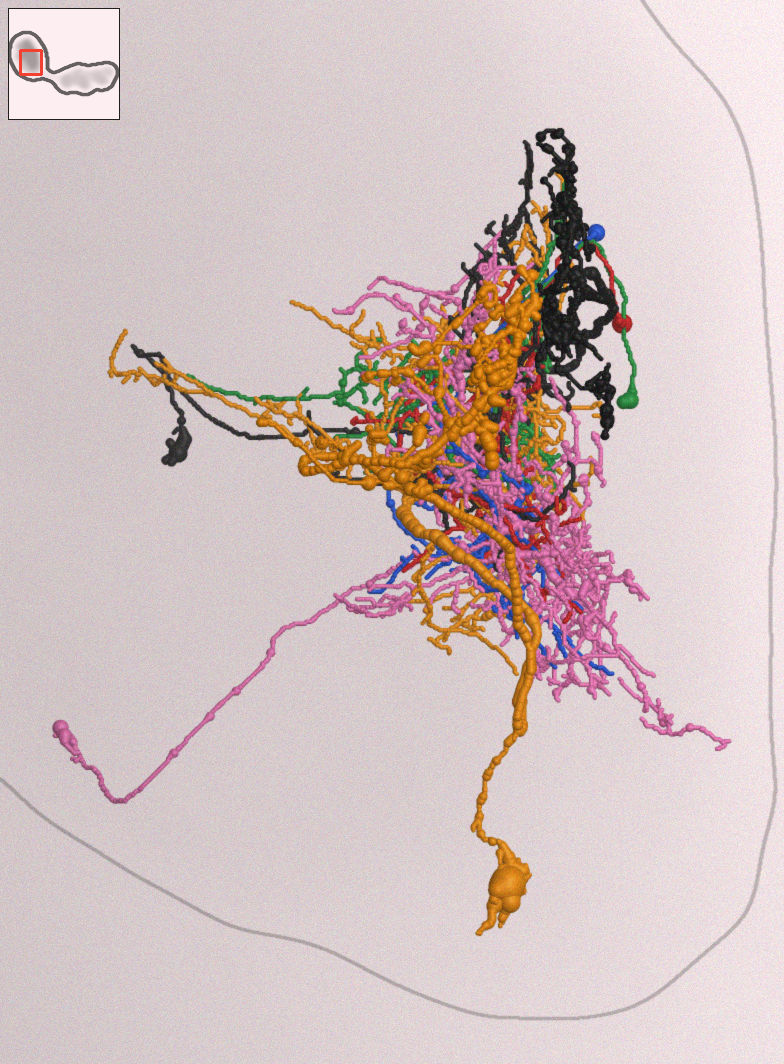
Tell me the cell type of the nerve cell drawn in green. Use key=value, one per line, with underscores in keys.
cell_type=WED151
